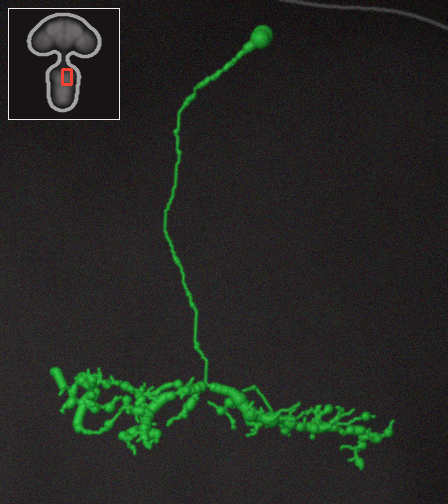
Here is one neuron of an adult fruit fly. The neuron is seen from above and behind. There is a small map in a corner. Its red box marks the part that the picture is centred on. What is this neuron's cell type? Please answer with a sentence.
The cell type is IN09A052.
